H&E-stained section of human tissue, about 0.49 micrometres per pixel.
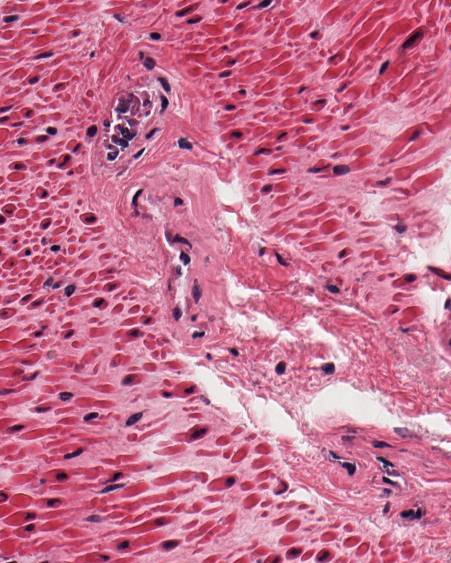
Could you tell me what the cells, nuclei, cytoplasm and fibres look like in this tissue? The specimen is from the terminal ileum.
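So, smooth muscle bundles cut in different planes, split by a connective tissue band running diagonally from upper centre to lower right. On the left the cells are cut transversely: rounded pink profiles, some with a central nucleus. Upper right and lower down they're cut lengthwise, spindle-shaped. Nuclei are elongated, blunt-ended, dark, in bright pink cytoplasm.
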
